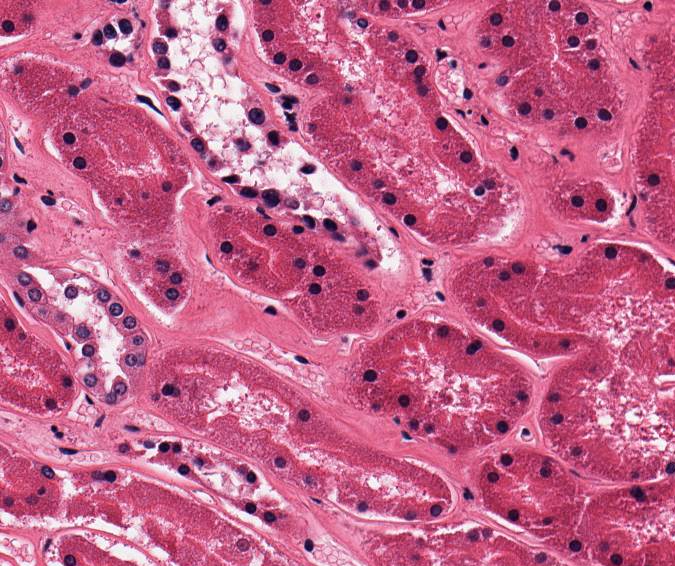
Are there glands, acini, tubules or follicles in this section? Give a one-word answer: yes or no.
Yes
